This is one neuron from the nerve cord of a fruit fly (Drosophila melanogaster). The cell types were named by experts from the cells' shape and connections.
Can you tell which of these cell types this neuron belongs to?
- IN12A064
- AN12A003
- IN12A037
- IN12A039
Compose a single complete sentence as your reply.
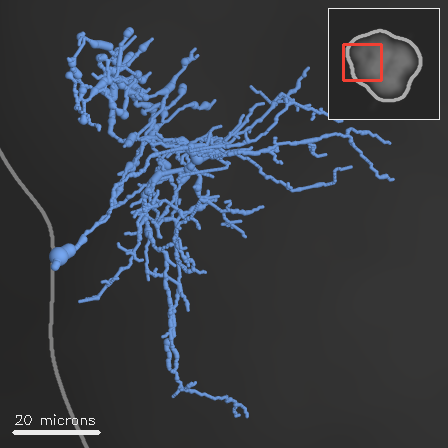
Under cell type classification, the neuron is IN12A039.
